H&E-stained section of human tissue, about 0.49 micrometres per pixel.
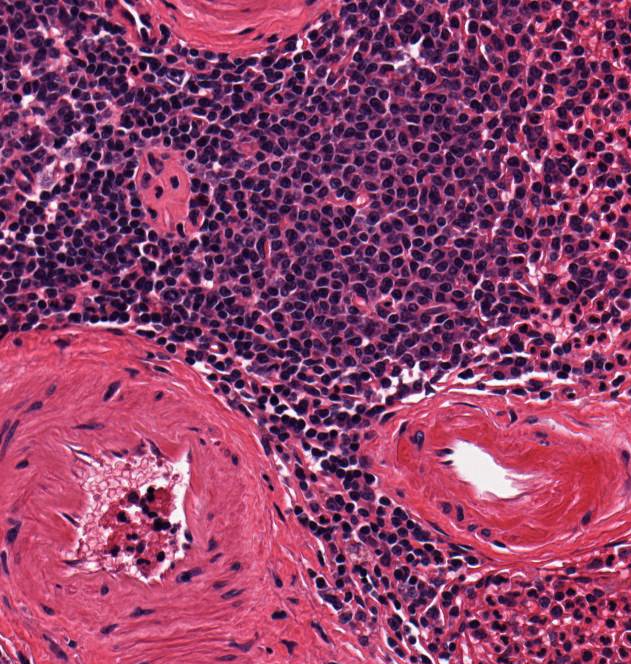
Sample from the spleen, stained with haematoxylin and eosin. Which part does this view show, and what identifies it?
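This field is white pulp. Densely packed small lymphocytes with round dark nuclei and scant cytoplasm fill most of it.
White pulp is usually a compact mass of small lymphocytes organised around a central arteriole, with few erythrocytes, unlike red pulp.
Thick-walled vessels at the lower left and lower right, and a smaller one at the upper left, are each ringed by lymphocytes. Toward the right edge the cells loosen, with pink red blood cells among them.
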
